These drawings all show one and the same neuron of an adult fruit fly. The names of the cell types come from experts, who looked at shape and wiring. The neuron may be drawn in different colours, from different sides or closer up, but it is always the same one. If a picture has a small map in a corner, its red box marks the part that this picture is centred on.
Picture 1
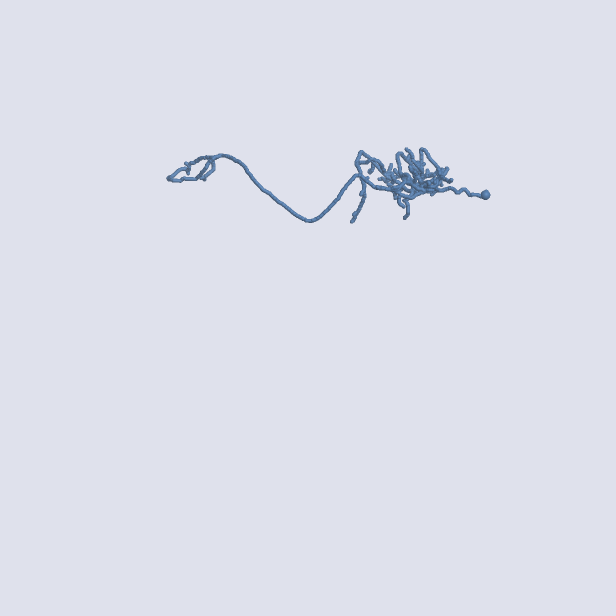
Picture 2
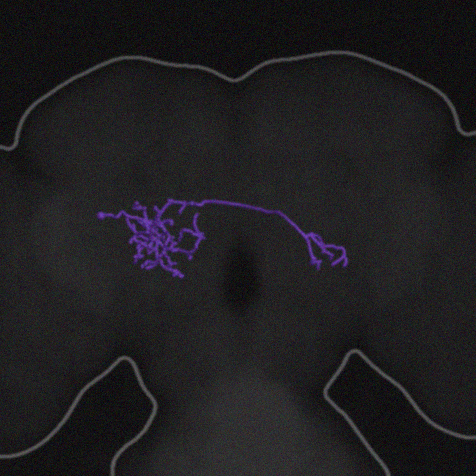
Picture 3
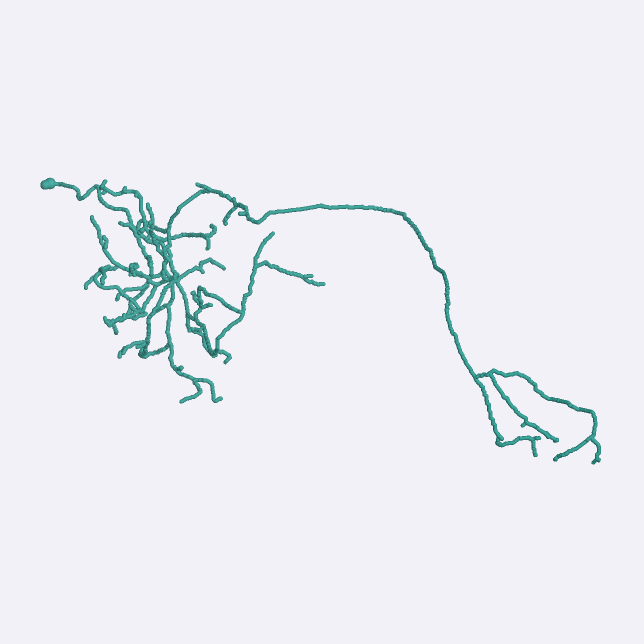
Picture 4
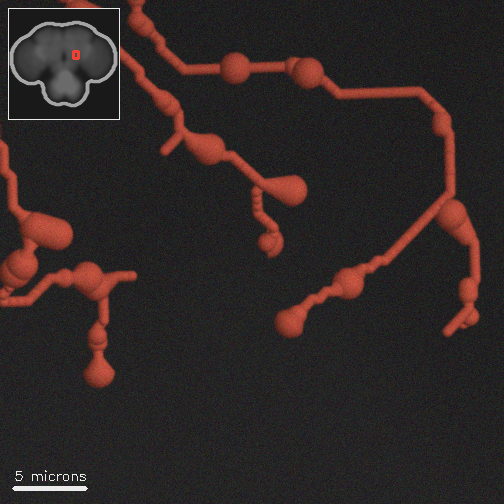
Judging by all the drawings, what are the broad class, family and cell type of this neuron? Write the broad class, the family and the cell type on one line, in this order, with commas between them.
central-brain intrinsic neuron, hemilineage ALl1_dorsal, lLN9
